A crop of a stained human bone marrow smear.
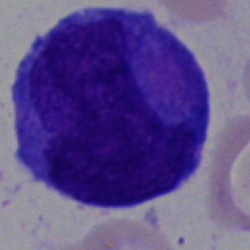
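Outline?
Roughly round.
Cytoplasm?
Rim stains deep blue; no distinct granules.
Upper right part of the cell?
A paler purple zone.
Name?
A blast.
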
